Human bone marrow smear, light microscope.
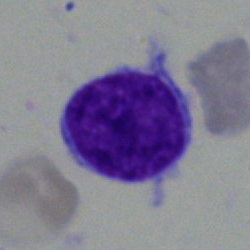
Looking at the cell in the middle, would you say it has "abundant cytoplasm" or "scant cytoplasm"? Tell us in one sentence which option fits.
Most of the cell is filled by the nucleus.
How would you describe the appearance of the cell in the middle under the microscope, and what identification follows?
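Looking at the outline first, it seems roughly round, perhaps slightly oval. Inside the nucleus I can't make out any distinct nucleolus. Thin, hair-like projections extend from the upper right and from the bottom of the cell. Two red cells lie nearby, one at the upper right and one at the lower left, and neither touches it. This is a lymphocyte.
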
